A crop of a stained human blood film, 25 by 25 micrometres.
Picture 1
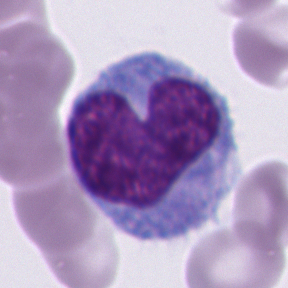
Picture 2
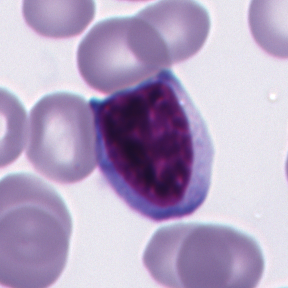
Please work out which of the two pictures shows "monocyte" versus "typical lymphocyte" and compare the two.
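Of the two, picture 1 holds the monocyte and picture 2 the typical lymphocyte. Comparing outlines, the first cell is roughly round, whereas the second is angular and narrows to a point at its upper left. The nuclei look quite different: the first has a deep notch in its upper edge that folds it into a kidney-like shape, while the second is a single unlobed mass filling most of the cell.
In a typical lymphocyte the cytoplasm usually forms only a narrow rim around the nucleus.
In numbers, the first cell is about 16 micrometres across, with a nucleus of about 14 by 11 micrometres covering about 60% of the cell's area. The second cell's chromatin is dark purple and coarsely clumped.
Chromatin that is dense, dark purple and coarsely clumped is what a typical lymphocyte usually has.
No distinct nucleoli can be made out in the first cell's nucleus.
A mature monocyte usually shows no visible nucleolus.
The cytoplasm differs too: pale greyish blue in the first cell, with only a faint, fine granularity and no large coarse granules, and pale blue with no visible granules in the second.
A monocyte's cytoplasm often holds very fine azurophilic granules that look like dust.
I should add that the first picture is slightly soft in focus throughout.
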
